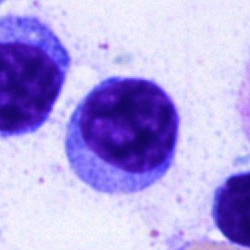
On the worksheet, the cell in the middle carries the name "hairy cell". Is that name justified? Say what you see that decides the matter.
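Look at the edge first: round, smooth, with no projections or blebs. The nucleus sits toward the upper right; its chromatin is dark purple with a few paler patches. The cytoplasm forms a granule-free crescent, widest at the lower left.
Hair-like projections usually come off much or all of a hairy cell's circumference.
None appear here, which counts against hairy cell.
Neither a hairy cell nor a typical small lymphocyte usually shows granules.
So the missing granules fit both names.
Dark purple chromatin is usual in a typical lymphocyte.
The cell is a lymphocyte.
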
